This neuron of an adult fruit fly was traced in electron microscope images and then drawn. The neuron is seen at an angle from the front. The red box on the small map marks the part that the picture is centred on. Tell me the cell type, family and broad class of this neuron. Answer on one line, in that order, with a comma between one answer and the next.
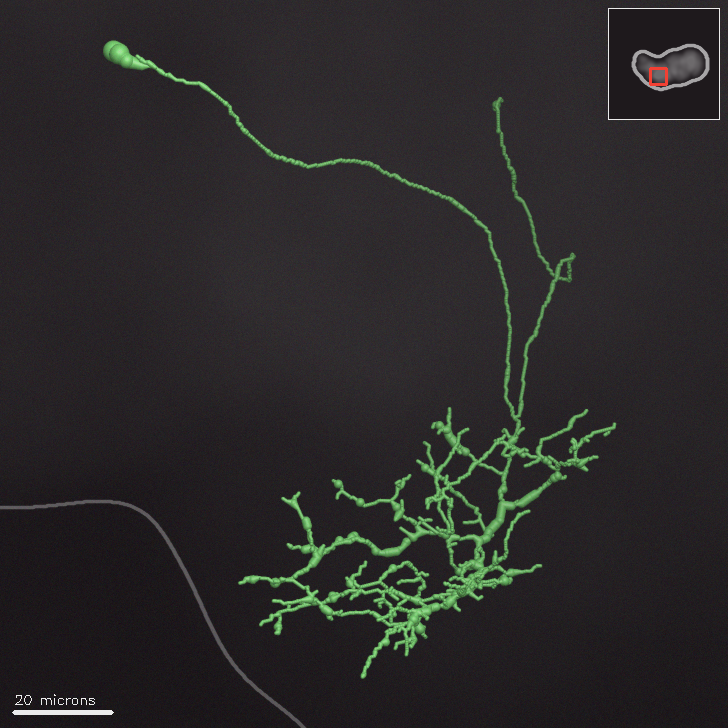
IN23B043, hemilineage 23B, nerve-cord intrinsic neuron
